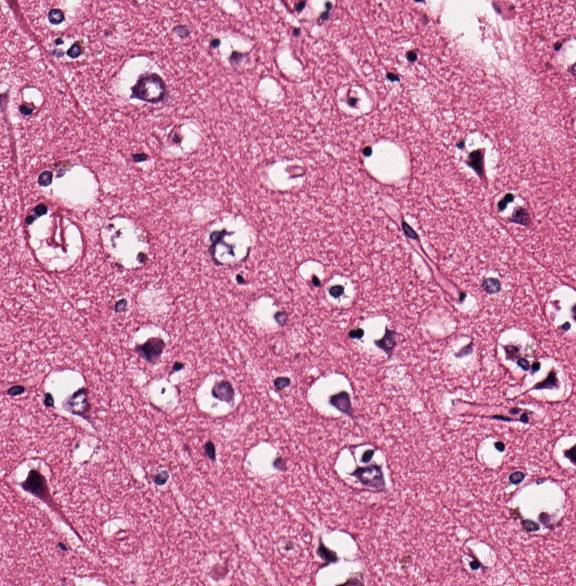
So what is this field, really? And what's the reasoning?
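Cerebral cortex is the tissue shown. Decisive are the neurons, with dark, often angular or triangular profiles, scattered evenly through a uniform pink fibrillary background; some show a dark nucleolus in a nucleus inside a rim of cytoplasm.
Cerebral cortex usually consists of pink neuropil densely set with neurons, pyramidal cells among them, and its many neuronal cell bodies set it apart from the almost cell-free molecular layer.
No epithelium, glands or lumens are present. Thin elongated capillary-like profiles with slender elongated nuclei lie at the centre-right and lower right.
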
